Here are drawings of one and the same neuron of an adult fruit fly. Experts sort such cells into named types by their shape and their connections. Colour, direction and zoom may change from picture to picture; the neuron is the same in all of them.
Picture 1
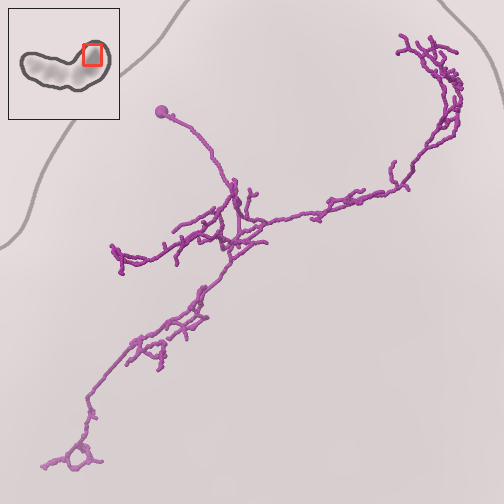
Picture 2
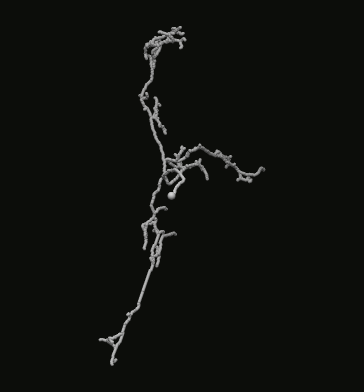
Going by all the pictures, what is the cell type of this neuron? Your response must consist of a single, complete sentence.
The cell type name CB1808 applies to this neuron.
